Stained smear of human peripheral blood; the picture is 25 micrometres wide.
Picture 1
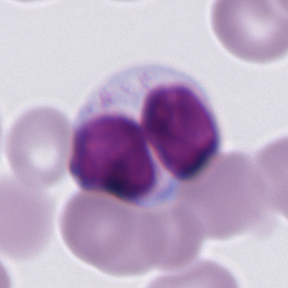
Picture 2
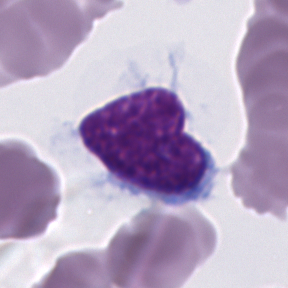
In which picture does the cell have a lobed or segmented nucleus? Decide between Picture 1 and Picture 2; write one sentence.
It is in Picture 1 that the cell's nucleus is lobed.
